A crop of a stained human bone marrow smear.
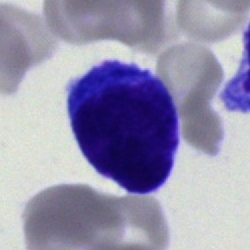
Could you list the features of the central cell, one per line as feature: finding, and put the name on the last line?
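Outline: oval, longer top to bottom than side to side.
Chromatin: dense, deep violet-blue throughout.
Nucleoli: none seen.
Edge: slightly ragged, upper left.
Cell: blast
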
